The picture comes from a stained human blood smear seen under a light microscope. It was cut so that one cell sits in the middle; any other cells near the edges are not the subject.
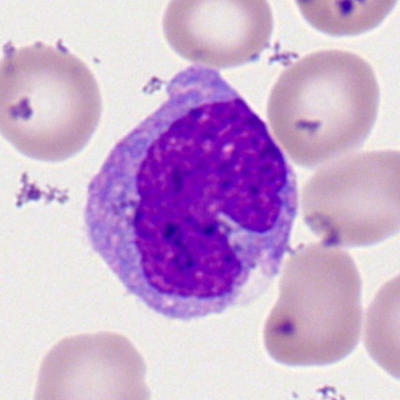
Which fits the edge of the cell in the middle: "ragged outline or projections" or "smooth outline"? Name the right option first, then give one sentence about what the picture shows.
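Ragged outline or projections. The cell outline is irregular, with a small bulge of cytoplasm at the top.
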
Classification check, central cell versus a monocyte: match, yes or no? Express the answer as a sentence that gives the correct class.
Yes, the identity of the central cell is that of a monocyte.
